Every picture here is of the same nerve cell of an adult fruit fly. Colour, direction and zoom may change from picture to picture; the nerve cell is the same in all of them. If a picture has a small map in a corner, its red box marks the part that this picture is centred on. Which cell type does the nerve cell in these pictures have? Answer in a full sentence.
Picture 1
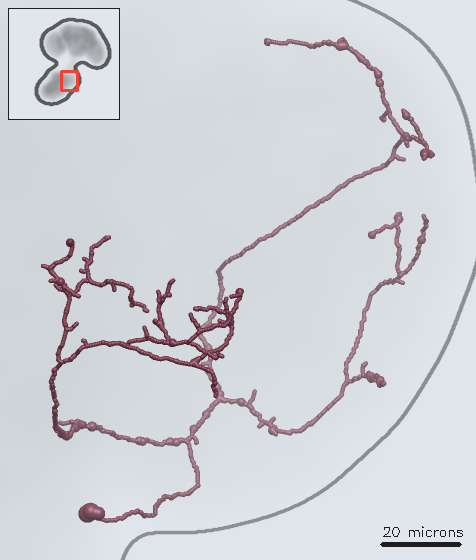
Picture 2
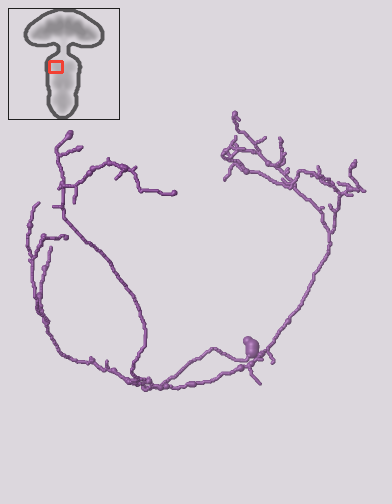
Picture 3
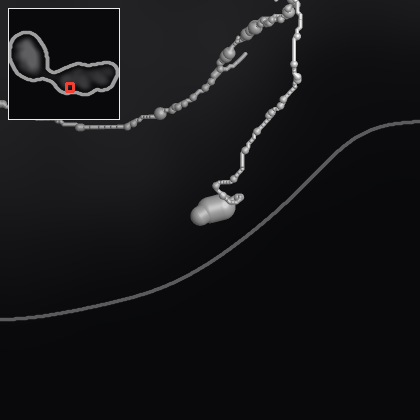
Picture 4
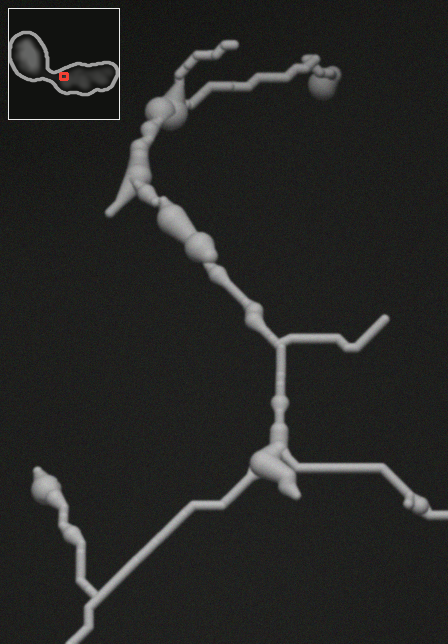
The cell type is IN04B101.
